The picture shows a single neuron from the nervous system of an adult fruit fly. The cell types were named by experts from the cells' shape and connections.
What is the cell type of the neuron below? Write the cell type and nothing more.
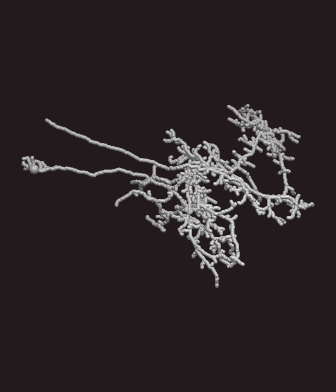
MNad30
